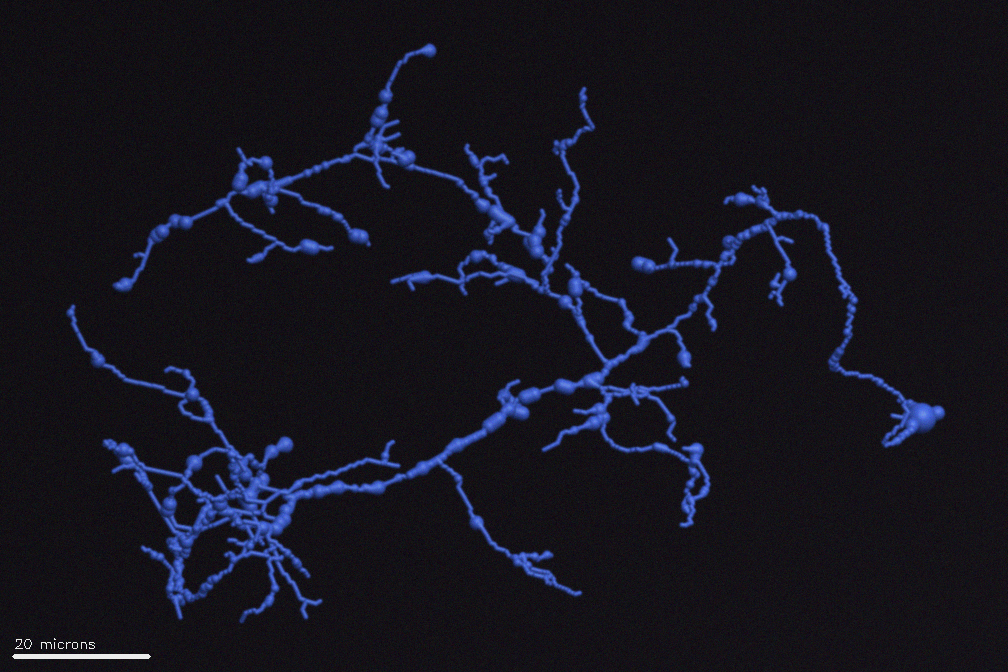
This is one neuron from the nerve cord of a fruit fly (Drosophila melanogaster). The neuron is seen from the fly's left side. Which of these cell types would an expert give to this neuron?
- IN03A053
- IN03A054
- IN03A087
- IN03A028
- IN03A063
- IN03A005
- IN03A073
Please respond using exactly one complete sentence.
This neuron belongs to the cell type IN03A087.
